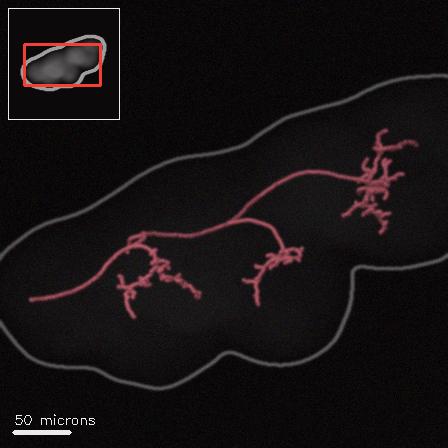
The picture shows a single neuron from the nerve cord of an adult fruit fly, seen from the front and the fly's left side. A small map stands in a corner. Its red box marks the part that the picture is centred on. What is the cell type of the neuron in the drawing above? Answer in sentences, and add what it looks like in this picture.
The cell type is DNge023. This is a descending neuron. The drawing shows no cell body. By the scale bar it is about 350 microns wide in this view.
